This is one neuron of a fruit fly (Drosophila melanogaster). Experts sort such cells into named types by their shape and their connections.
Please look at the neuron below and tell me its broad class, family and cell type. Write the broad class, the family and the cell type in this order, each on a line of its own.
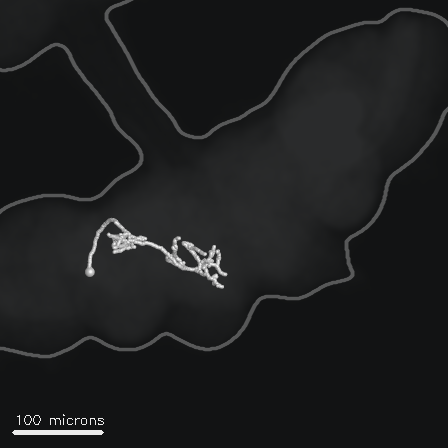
central-brain intrinsic neuron
hemilineage SLPad1_posterior
SIP042_b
